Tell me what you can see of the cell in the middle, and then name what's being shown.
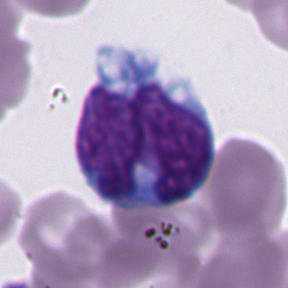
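Look: a deep vertical cleft, open at the bottom, splits the nucleus into two large lobes side by side. No granules are visible in the cytoplasm. A ragged pale blue cytoplasmic projection extends from the top; the lower edge is smooth and rounded. It's a monocyte.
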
